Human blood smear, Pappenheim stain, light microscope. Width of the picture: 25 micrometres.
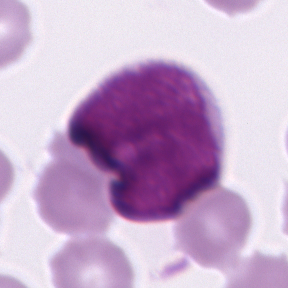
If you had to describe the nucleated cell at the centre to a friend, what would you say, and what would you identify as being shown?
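Chromatin is finely textured and evenly spread, with no coarse dark clumps. The cytoplasm appears only as a thin rim, best seen along the right edge of the cell. No distinct granules are visible in it, and the cell contains no visible vacuoles. The cell is a myeloblast.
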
